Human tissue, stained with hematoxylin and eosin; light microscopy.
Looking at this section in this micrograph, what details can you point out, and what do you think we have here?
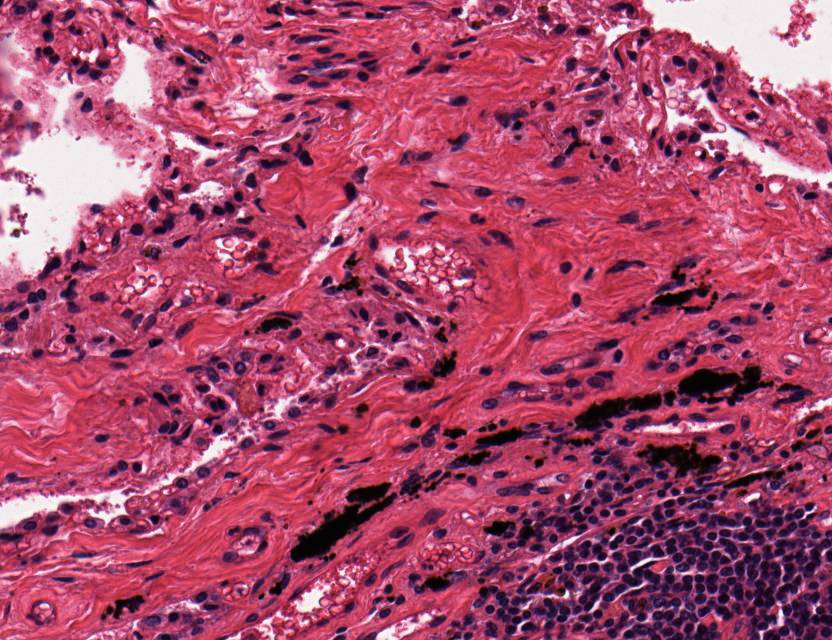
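What strikes me first is dense pink fibrous stroma filling most of the field, with a tightly packed sheet of dark nuclei confined to the lower right corner. Those cells are lymphocytes: small round dark nuclei, scant cytoplasm. Elongated spindle-shaped nuclei lie scattered among the collagen bundles. In the centre, small thin-walled vessels are packed with red blood cells. So this section is lung.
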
